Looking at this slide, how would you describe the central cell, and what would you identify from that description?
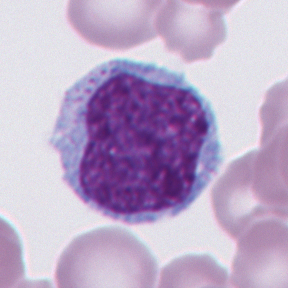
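The cell has a round outline with a slightly uneven, fuzzy edge. Its nucleus is roughly square with rounded corners. The rim of cytoplasm is widest on the left side, and fine purplish-red granules are scattered within it. This cell is a monocyte.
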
